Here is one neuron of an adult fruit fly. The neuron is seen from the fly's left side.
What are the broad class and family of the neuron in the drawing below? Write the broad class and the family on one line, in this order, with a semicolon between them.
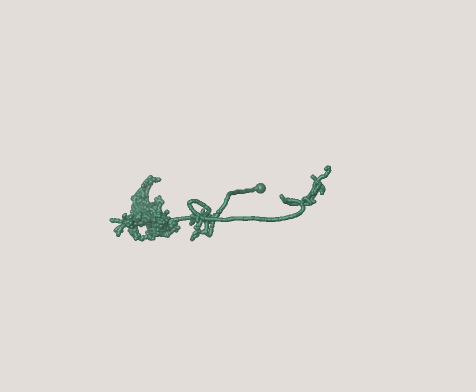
nerve-cord intrinsic neuron; hemilineage 23B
